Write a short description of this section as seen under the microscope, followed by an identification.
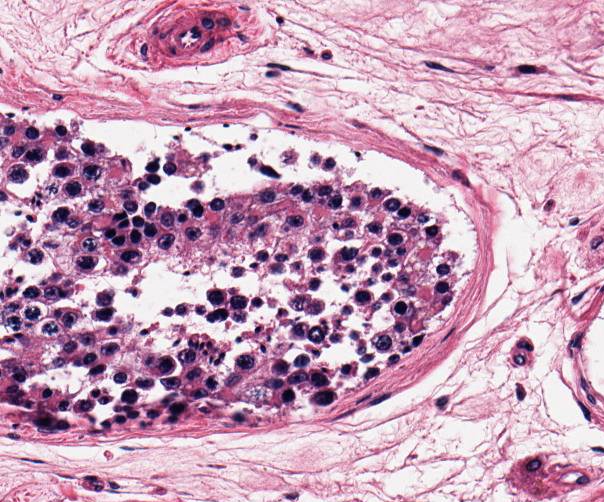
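Large oval tubule fills left and centre, cut off at left edge. Boundary: band of layered pink fibrous tissue with flattened spindle-shaped nuclei. Contents: many round cells, dark round nuclei. Surrounding stroma loose, pale pink, wispy, with scattered spindle nuclei. Section: testis.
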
